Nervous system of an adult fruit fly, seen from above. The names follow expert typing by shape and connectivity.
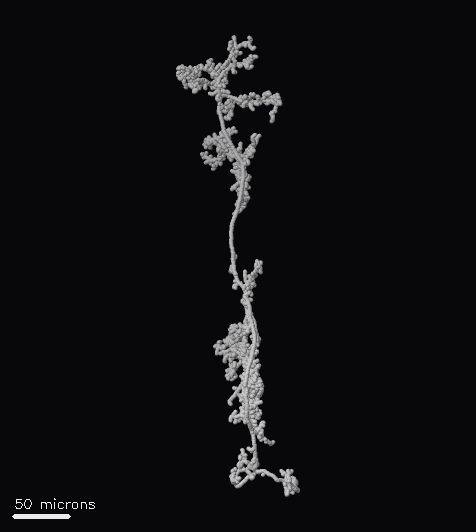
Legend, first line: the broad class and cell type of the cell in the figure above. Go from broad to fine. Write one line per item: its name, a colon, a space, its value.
broad class: nerve-cord intrinsic neuron
cell type: INXXX027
